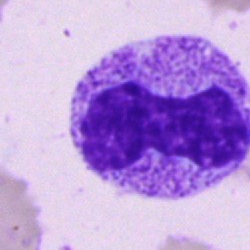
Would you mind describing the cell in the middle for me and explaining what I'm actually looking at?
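Outline: round and smooth. Nucleus: elongated from side to side and pinched inward at its middle from above and below; no nucleolus visible. Cytoplasm: filled with many small purple granules. Name: band neutrophil.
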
